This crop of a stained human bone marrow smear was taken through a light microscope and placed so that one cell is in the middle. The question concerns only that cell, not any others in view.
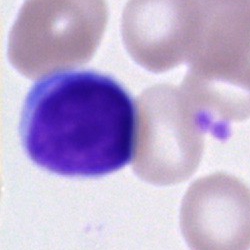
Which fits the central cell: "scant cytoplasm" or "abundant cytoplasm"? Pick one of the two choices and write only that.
Scant cytoplasm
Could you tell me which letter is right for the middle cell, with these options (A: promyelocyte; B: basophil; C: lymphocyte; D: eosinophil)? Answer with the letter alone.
C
